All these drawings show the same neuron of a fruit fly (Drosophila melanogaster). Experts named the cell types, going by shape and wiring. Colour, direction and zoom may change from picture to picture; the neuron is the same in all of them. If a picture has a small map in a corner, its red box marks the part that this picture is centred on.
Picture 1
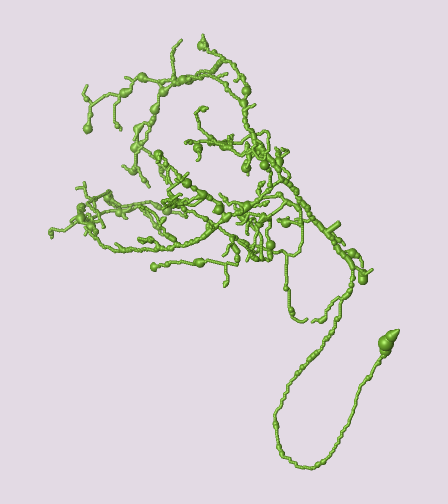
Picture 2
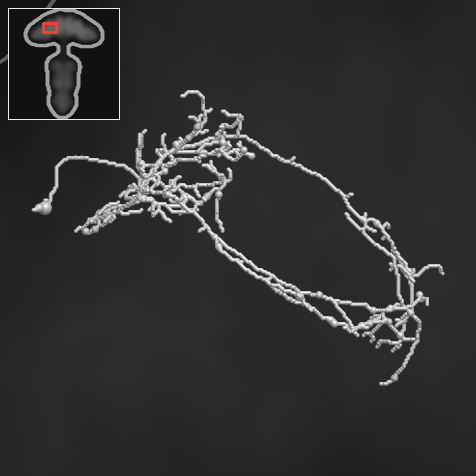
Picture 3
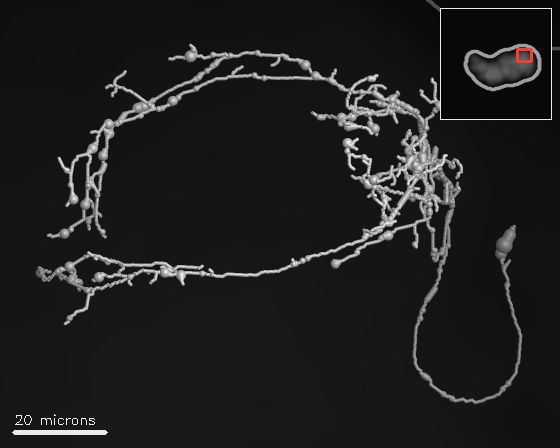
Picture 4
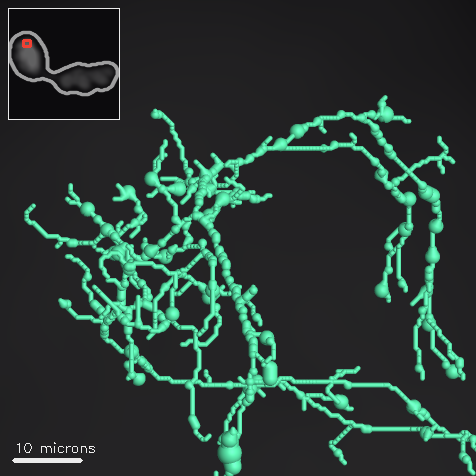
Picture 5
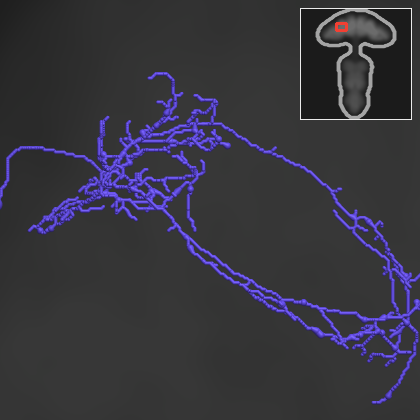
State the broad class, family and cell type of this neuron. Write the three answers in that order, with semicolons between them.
central-brain intrinsic neuron; hemilineage VLPl4_dorsal; SLP002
